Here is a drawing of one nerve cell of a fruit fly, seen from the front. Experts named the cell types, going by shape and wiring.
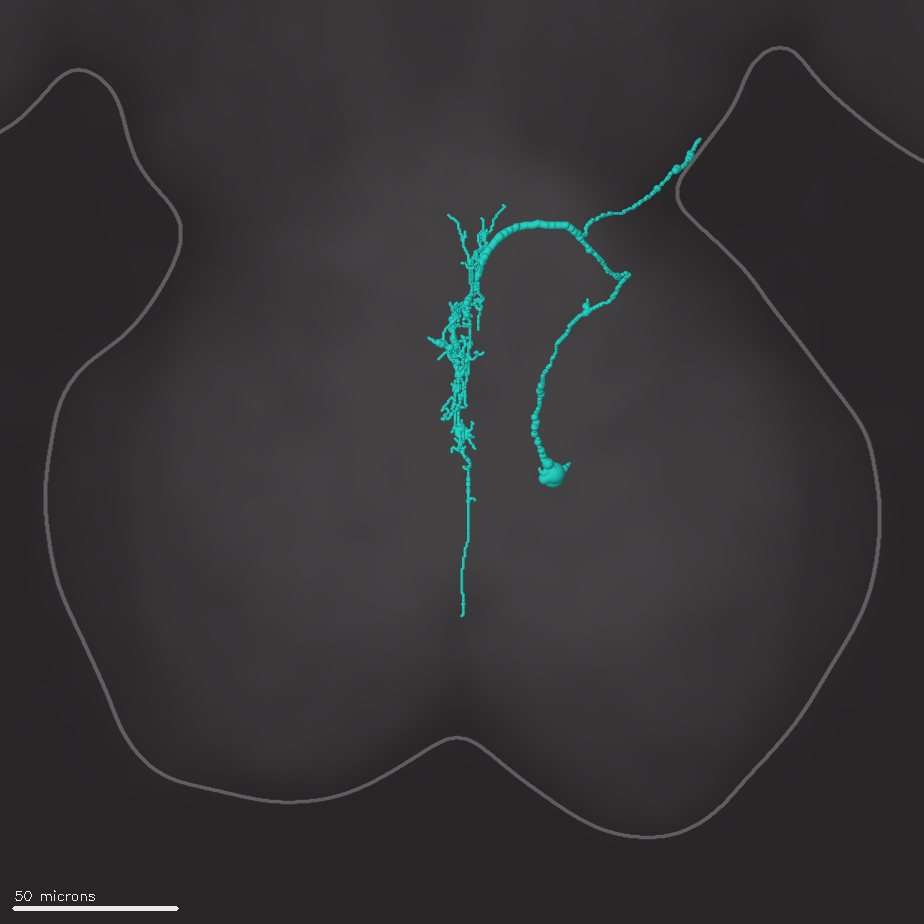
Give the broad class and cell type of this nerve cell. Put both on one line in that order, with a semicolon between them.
efferent neuron of the nerve cord; ENXXX226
